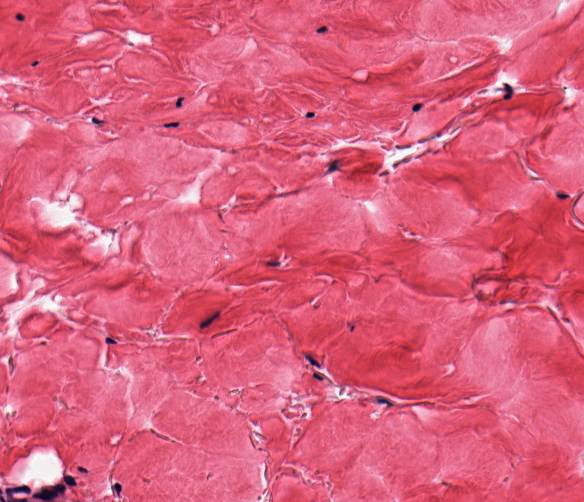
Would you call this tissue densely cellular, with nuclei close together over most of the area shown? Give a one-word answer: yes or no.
No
